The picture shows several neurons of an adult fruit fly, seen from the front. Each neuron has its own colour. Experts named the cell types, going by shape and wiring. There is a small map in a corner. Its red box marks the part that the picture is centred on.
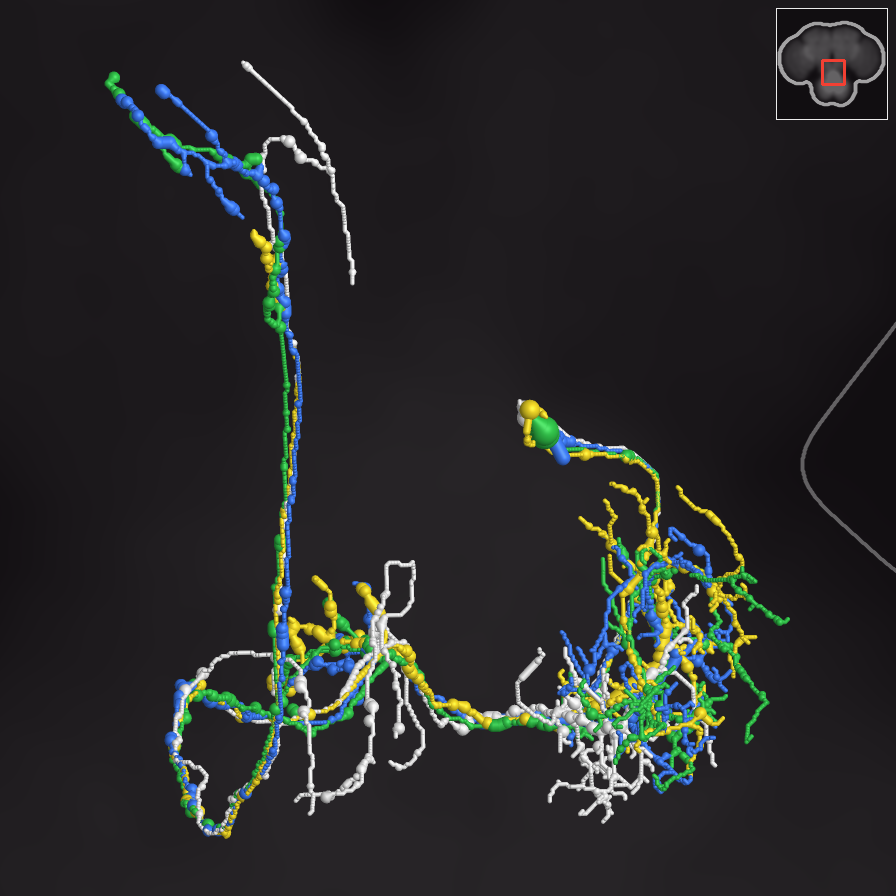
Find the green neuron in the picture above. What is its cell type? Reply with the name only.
AN19B076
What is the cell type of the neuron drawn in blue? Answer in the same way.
AN19B093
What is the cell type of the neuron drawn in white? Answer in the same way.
AN19B099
